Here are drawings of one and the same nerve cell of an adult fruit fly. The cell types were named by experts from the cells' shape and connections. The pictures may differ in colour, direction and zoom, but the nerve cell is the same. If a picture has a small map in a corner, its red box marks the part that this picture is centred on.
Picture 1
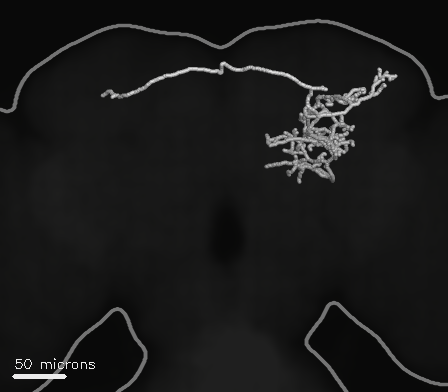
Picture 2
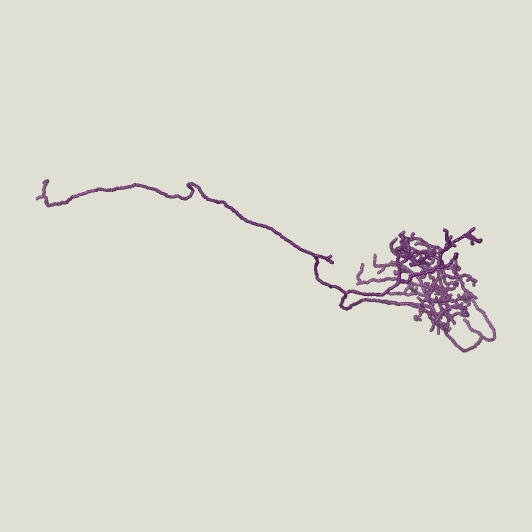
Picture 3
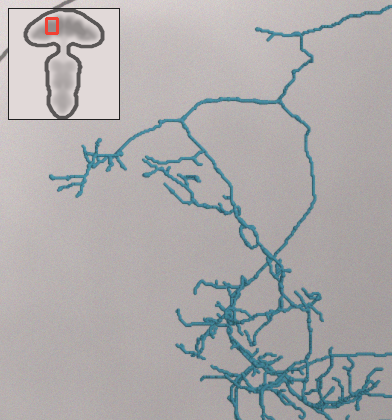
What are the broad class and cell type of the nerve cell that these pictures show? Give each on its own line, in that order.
central-brain intrinsic neuron
CL258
